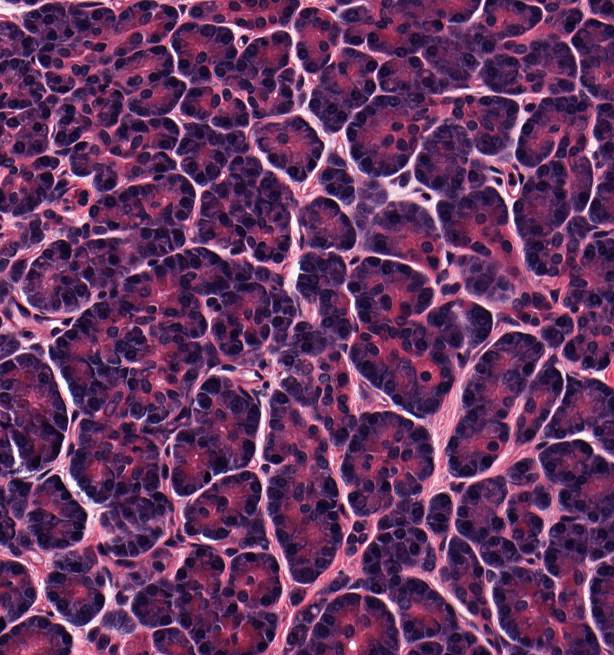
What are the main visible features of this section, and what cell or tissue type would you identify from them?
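Closely packed rounded acini fill the whole field, divided by thin strands of connective tissue. Each acinus is a rounded cluster of pyramidal cells with small, round, dark nuclei at its outer edge. Within each cell, the cytoplasm toward the acinus centre is pink-red and the outer part purple. This is pancreas.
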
